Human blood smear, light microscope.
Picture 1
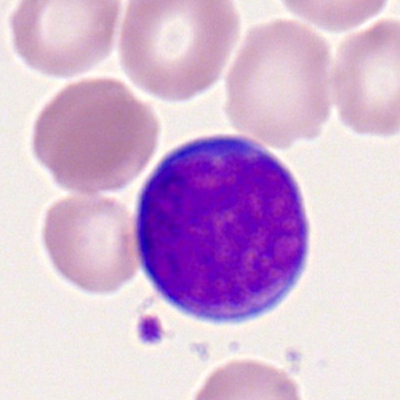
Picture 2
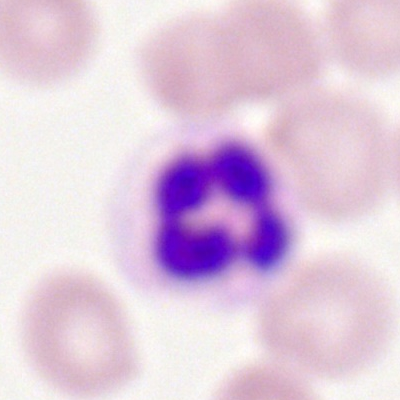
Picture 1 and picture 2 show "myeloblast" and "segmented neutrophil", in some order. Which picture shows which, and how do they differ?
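Step one, assignment: picture 1 holds the myeloblast, picture 2 the segmented neutrophil. Step two, outline: both are round and smooth, the segmented neutrophil roughly so, and the myeloblast has no surface projections. Step three, cytoplasm: in the myeloblast it is only a very thin blue rim around the nucleus, whereas the segmented neutrophil's cytoplasm is pale lilac-pink.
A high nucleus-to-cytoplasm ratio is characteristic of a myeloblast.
Step four, nucleus: the segmented neutrophil's is divided into several separate lobes arranged in a ring around a pale centre.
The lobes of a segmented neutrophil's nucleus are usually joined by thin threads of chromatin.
Step five, chromatin: the myeloblast's is purple and mottled, with darker clumps between lighter patches; the segmented neutrophil's is dense and stains deep purple.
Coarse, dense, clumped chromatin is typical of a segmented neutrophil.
Step six, granules: none are seen in the myeloblast, and the segmented neutrophil shows no large orange-red ones.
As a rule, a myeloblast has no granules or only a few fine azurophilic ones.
Last item: a small purple fragment lies just below the myeloblast on its left side.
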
